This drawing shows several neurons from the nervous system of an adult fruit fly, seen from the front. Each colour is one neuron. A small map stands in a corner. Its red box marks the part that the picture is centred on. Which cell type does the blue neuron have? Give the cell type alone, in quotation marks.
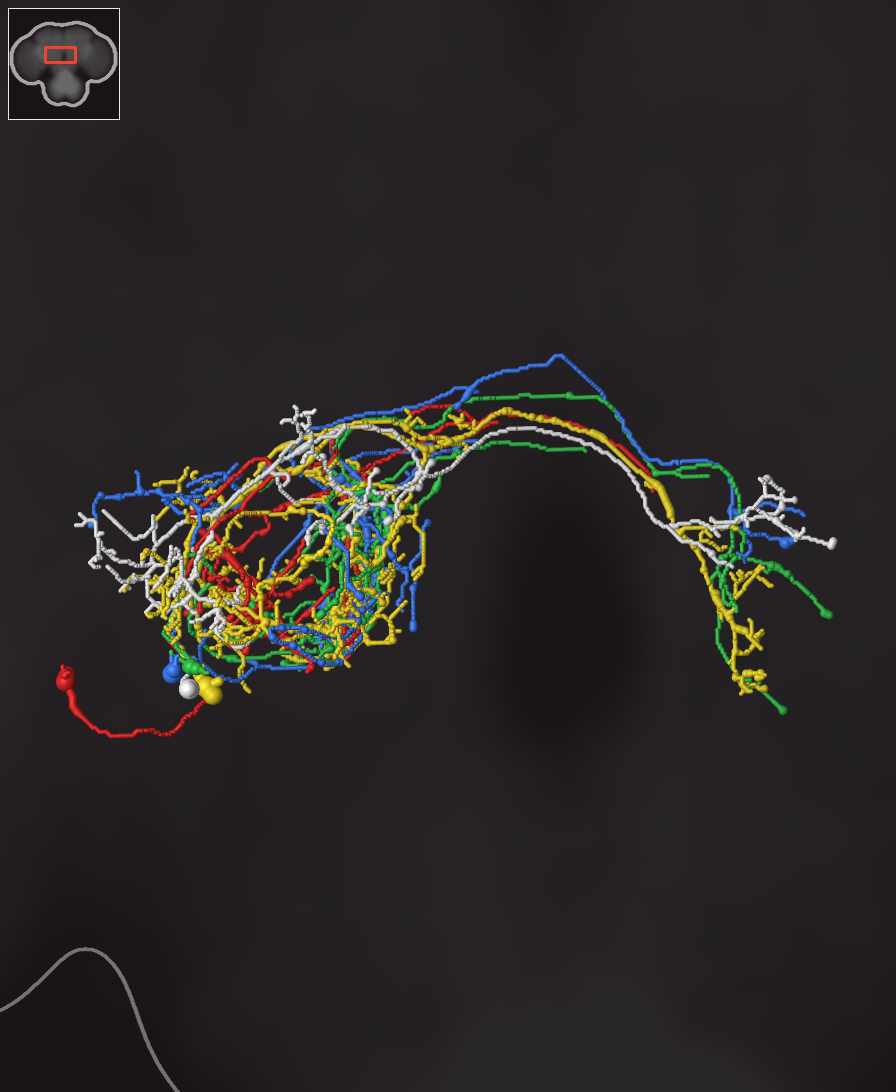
"v2LNX01"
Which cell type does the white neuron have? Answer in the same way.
"v2LN42"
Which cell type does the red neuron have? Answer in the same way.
"CB1048"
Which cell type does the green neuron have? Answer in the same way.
"v2LN32"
